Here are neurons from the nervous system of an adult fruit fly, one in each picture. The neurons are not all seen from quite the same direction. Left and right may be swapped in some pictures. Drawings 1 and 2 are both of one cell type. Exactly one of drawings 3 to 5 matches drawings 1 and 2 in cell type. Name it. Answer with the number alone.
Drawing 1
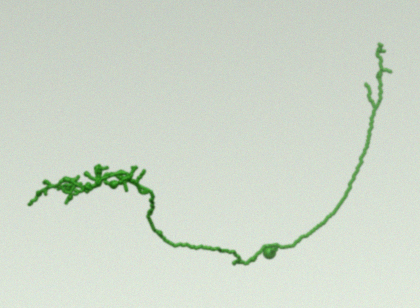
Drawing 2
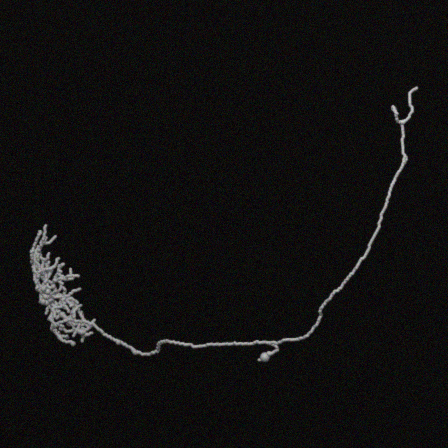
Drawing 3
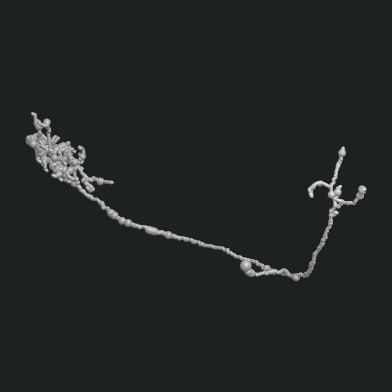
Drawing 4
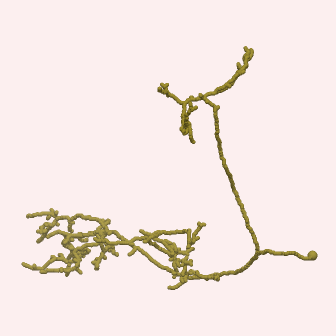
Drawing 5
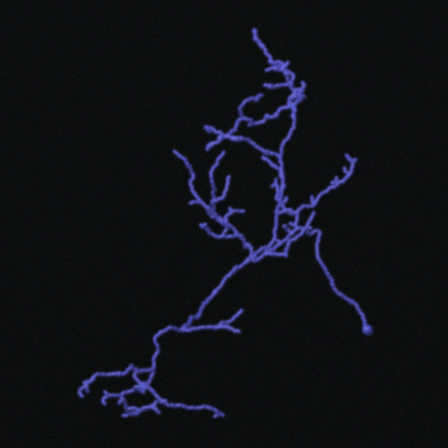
3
